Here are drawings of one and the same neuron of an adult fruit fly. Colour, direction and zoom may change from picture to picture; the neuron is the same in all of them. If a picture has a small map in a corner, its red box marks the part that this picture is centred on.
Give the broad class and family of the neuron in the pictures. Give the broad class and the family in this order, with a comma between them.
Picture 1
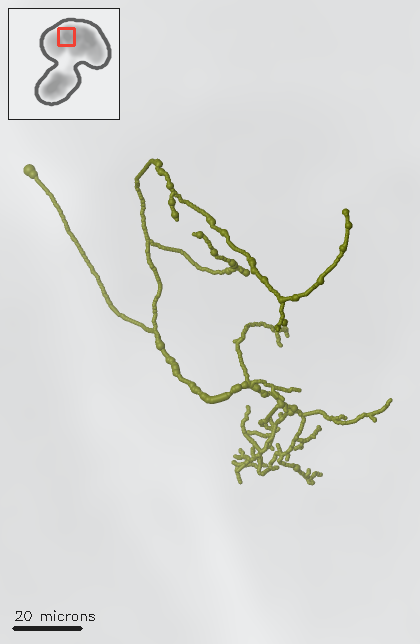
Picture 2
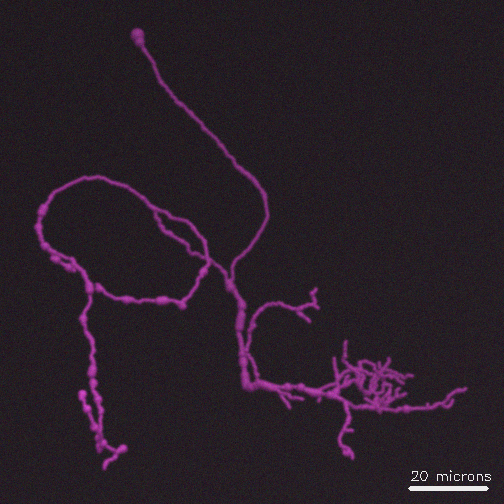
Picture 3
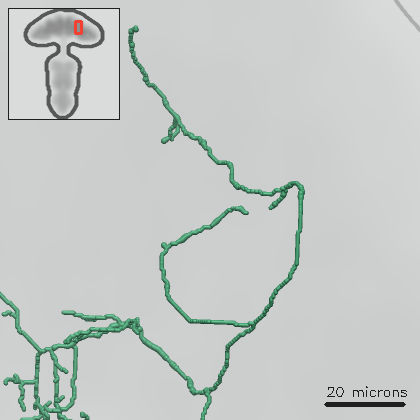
central-brain intrinsic neuron, hemilineage VPNp&v1_posterior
